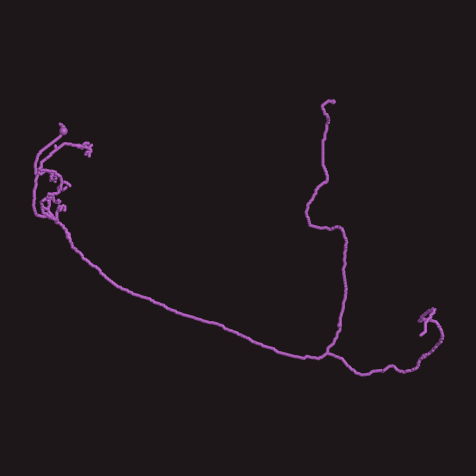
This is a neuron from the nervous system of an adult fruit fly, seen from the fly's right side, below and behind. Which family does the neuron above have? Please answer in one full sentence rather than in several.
It is class Kenyon Cell that names the family of this neuron.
